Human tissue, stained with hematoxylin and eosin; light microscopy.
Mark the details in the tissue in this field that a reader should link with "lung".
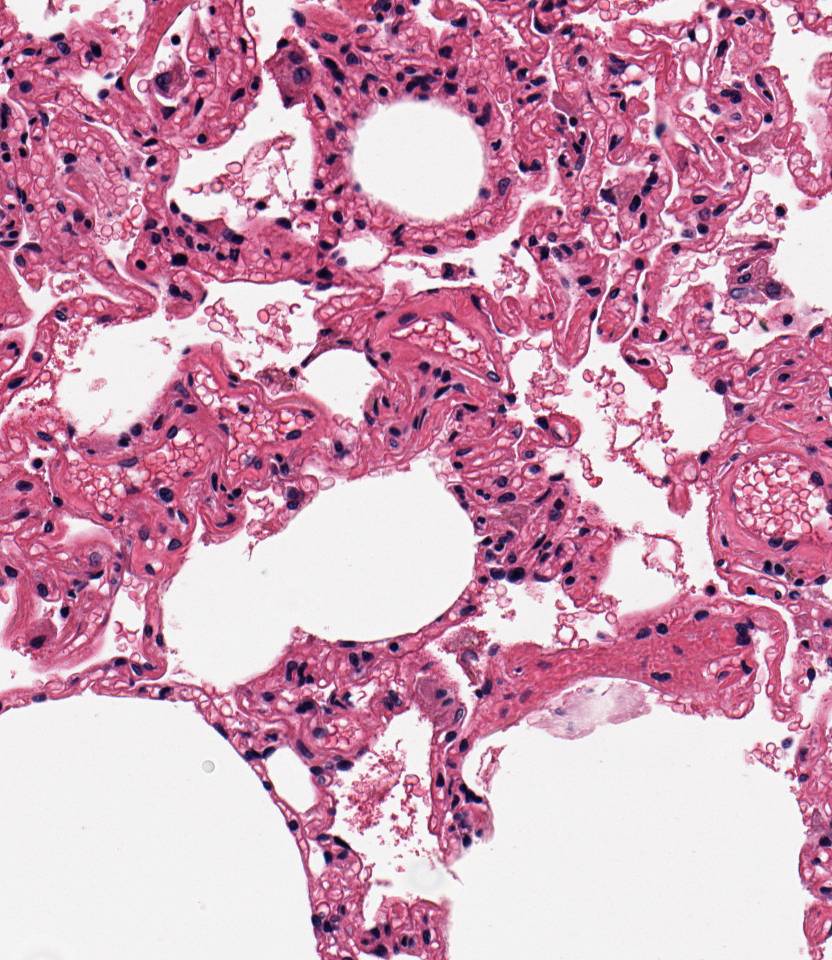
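Across the whole field, branching pink walls outline many irregular empty spaces, and that part goes with lung.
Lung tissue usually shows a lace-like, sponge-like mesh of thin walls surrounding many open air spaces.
The rest I would simply note as it appears, without weighing it either way. Loose red blood cells lie scattered free within the spaces, mostly in the middle of the field. At the right edge, midway down, a rounded structure with a pink fibrous wall is filled with red blood cells. The largest empty space sits in the lower left corner and has a smooth curved border.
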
